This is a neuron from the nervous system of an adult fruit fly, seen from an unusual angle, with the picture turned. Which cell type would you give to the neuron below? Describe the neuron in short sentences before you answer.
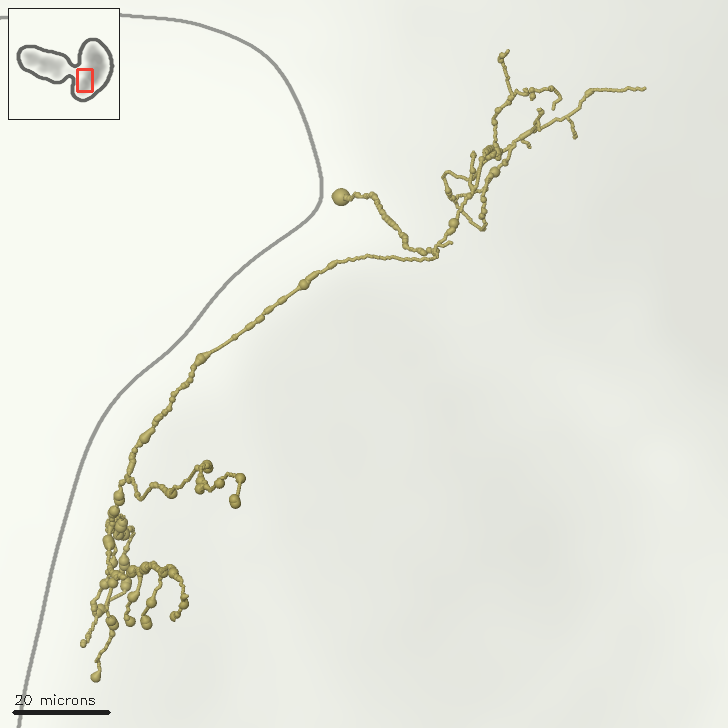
It is in the brain and does not reach the nerve cord. The cell body is at the top of the picture. From top to bottom in the picture it spans about 130 microns. It is a visual centrifugal neuron. Its cell type is LPT112.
